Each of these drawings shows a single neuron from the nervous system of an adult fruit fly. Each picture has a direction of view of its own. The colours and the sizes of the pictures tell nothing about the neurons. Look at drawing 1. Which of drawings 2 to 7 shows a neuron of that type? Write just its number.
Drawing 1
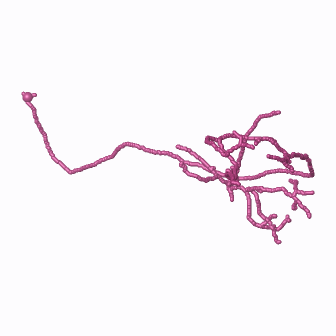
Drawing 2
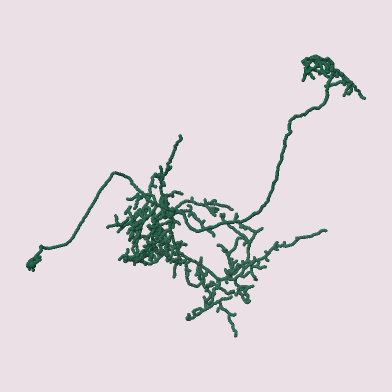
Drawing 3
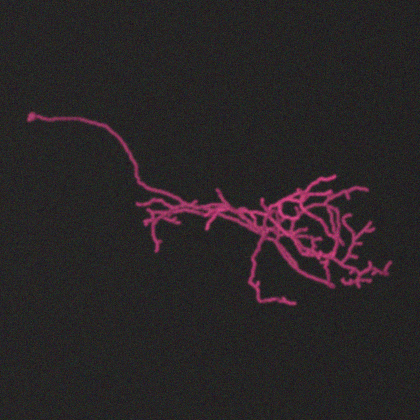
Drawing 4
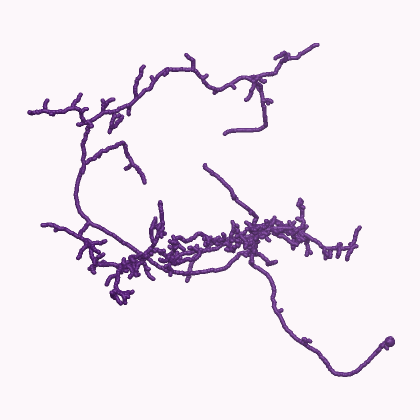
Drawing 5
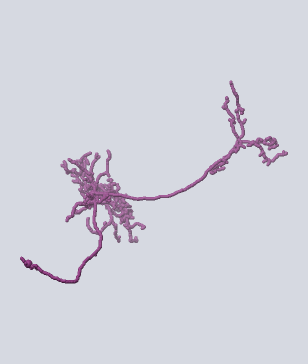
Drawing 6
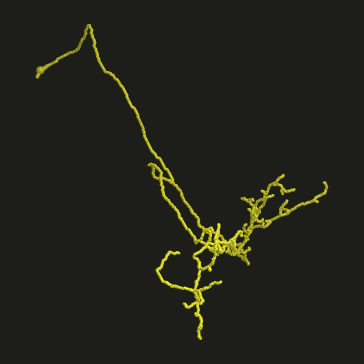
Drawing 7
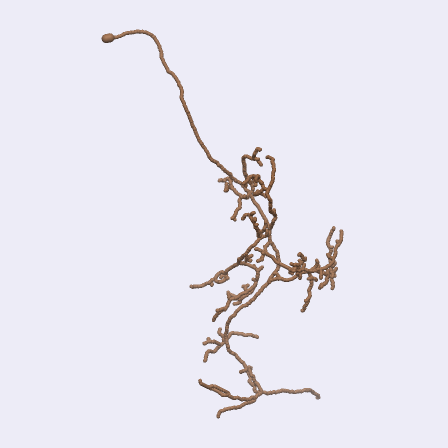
3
